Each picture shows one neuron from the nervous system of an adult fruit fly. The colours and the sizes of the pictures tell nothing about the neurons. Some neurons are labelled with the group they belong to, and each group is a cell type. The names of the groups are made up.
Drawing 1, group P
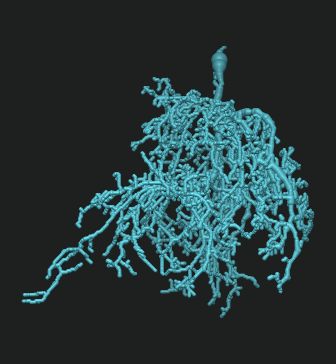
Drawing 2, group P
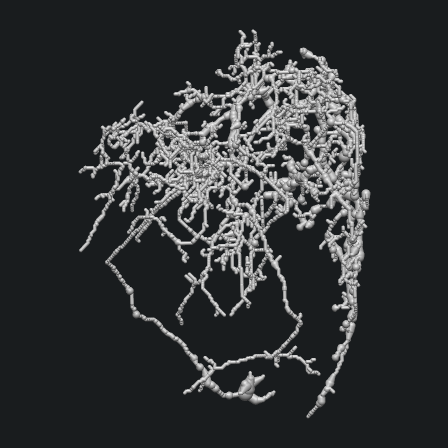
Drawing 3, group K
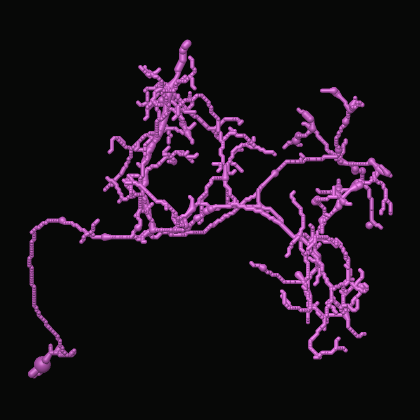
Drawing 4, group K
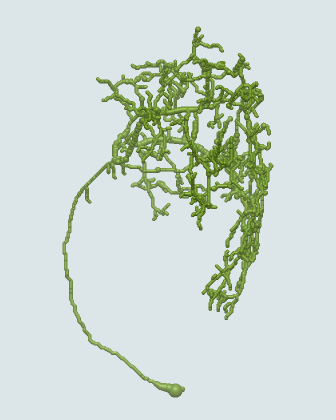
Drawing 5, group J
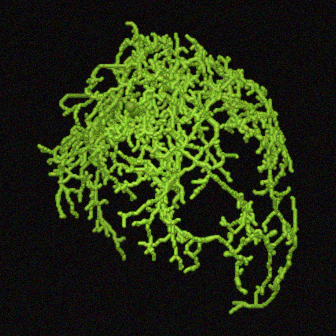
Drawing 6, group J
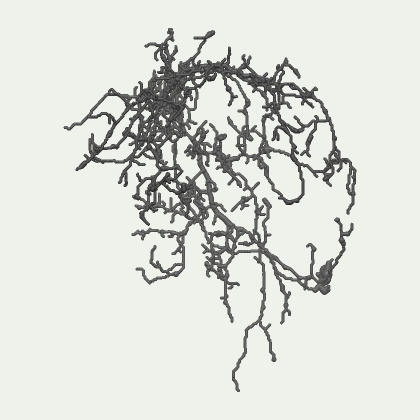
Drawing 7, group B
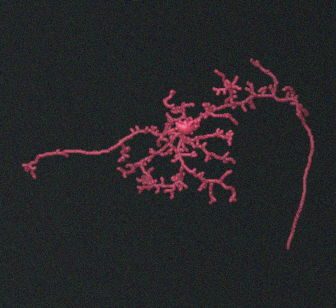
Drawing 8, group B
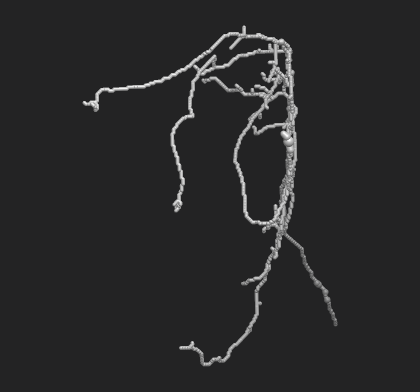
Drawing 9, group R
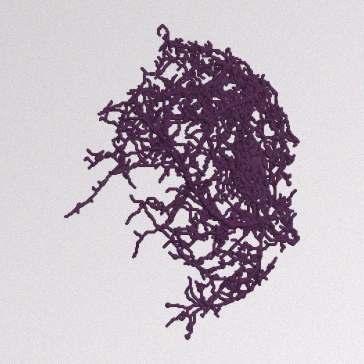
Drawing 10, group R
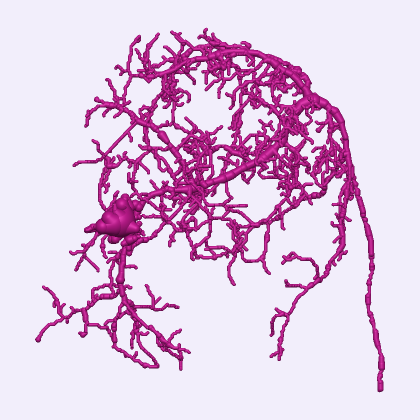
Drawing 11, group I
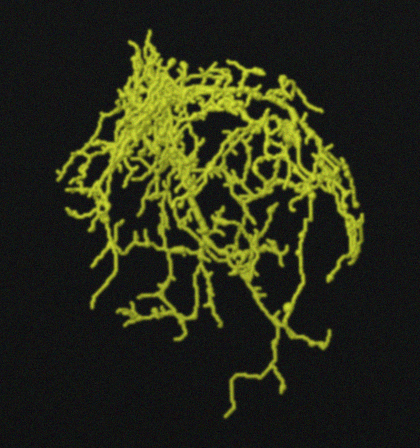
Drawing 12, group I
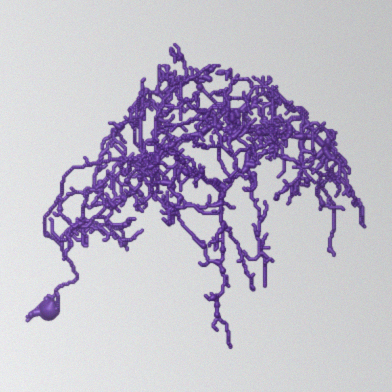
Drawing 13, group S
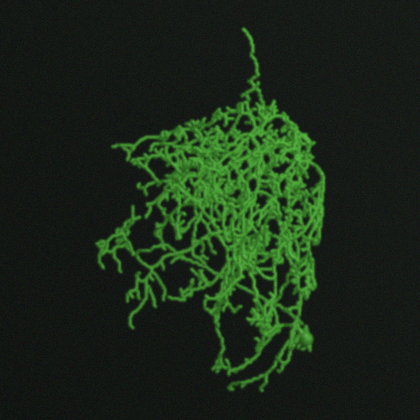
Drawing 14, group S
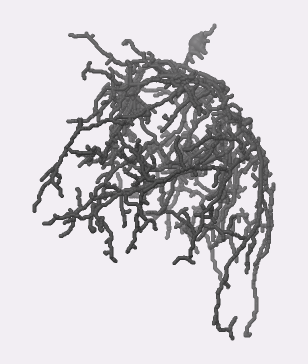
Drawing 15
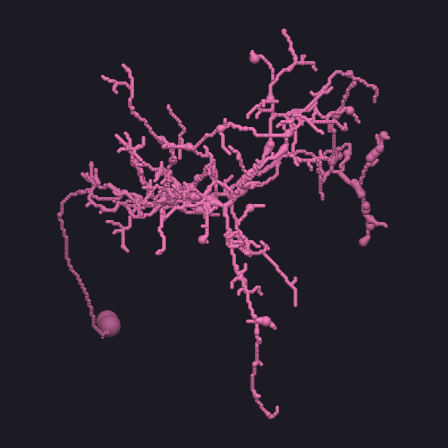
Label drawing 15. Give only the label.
group K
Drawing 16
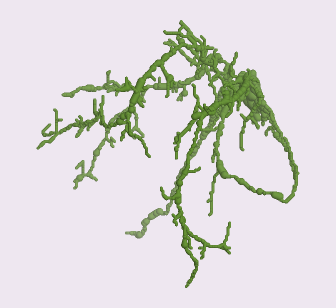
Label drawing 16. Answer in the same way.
group R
